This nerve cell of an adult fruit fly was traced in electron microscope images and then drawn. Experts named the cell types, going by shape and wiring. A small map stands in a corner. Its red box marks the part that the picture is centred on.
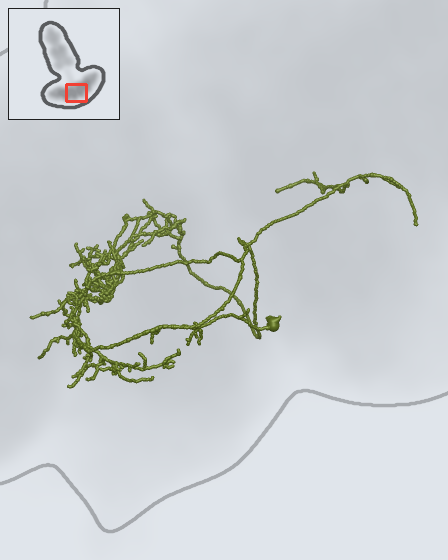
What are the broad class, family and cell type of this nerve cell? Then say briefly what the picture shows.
It is a central-brain intrinsic neuron. The family is hemilineage SMPad1. It is of cell type SIP141m. It lies in the brain. The cell body can be seen in the middle of the picture. Dozens of branch ends can be seen.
